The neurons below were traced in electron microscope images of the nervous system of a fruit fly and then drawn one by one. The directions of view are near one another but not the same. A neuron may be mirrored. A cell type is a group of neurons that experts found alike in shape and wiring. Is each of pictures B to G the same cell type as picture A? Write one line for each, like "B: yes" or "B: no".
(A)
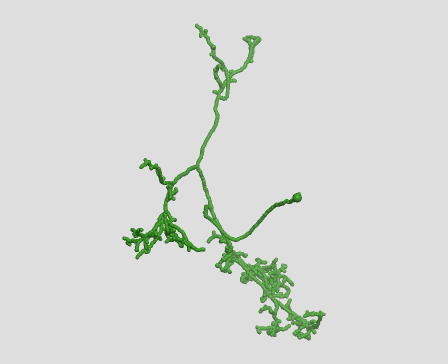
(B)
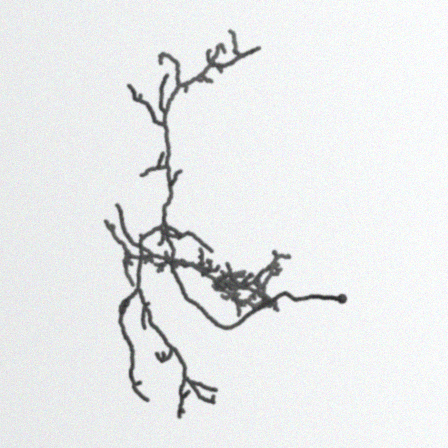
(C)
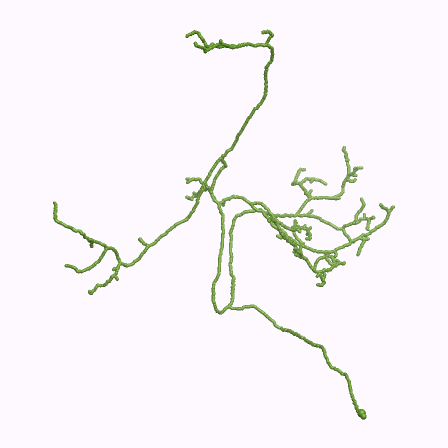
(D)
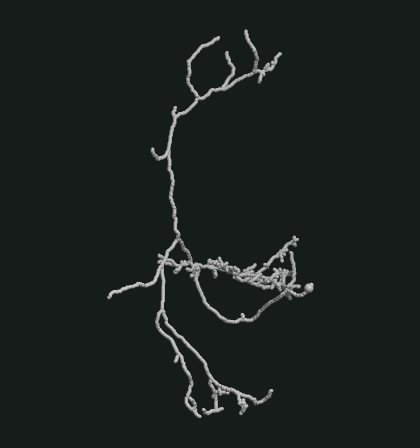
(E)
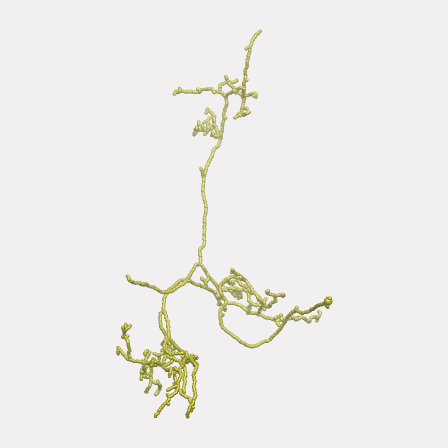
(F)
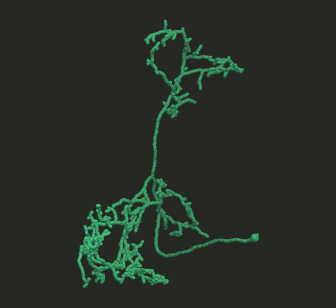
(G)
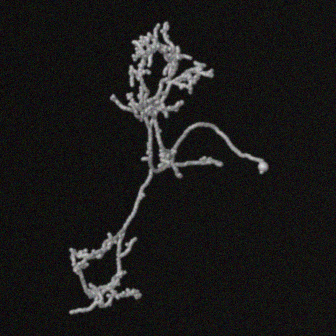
B: no
C: no
D: no
E: no
F: yes
G: yes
